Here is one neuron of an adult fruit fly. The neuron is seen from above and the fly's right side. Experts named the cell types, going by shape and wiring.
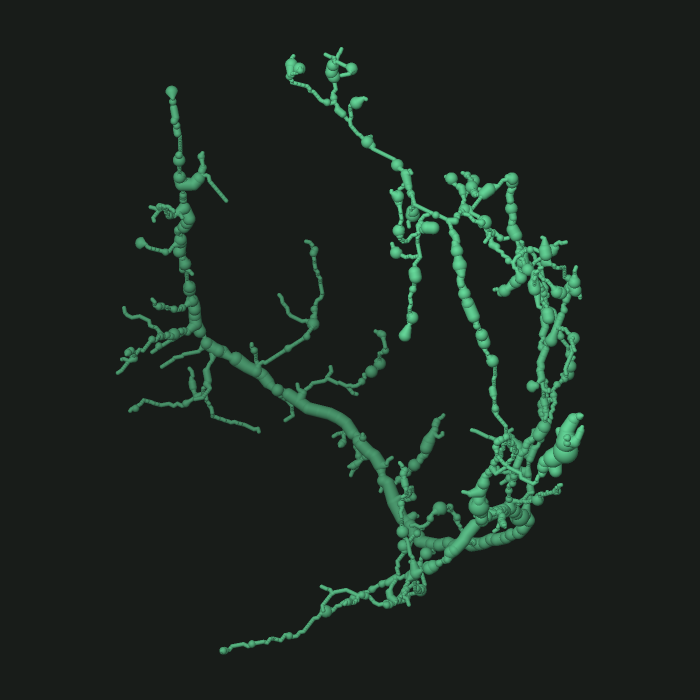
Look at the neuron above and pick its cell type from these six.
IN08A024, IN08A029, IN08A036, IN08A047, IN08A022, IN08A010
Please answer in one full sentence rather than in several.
By type, the neuron is IN08A010.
